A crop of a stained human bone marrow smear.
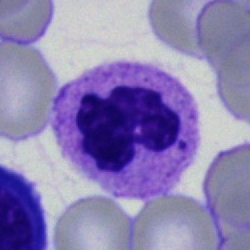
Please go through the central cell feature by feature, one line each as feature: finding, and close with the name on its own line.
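Outline: round and smooth
Nucleus: irregular and lobulated, with several indentations along its edge
Cytoplasm: wide rim of pale lilac around the nucleus
Dot: small, dark and round, in the cytoplasm just right of the nucleus
Name: segmented neutrophil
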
